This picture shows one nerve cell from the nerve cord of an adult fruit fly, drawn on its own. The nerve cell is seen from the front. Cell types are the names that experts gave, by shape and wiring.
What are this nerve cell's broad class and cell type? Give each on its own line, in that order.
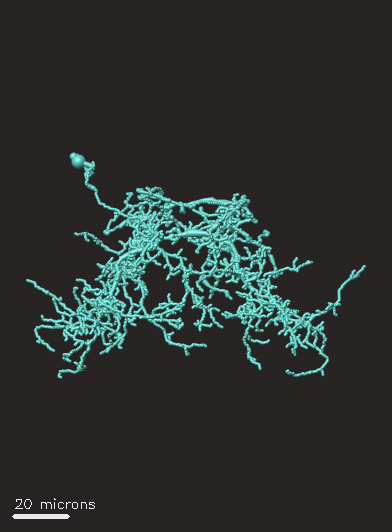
nerve-cord intrinsic neuron
INXXX111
